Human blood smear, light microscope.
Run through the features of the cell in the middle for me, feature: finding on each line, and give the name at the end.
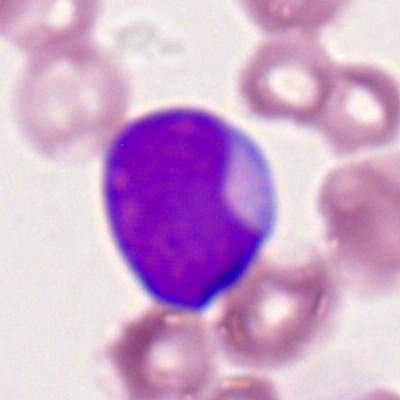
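Outline: smooth, no surface projections
Nucleus: fills most of the cell
Cytoplasm: pale blue-lavender
Chromatin: dense, dark purple
Name: myeloblast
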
